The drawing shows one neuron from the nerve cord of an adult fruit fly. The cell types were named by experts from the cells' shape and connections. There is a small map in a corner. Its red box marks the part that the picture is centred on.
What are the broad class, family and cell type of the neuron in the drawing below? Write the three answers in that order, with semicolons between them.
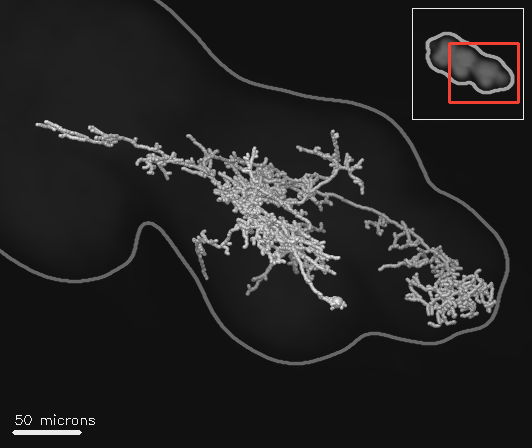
nerve-cord intrinsic neuron; hemilineage 10B; IN10B011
